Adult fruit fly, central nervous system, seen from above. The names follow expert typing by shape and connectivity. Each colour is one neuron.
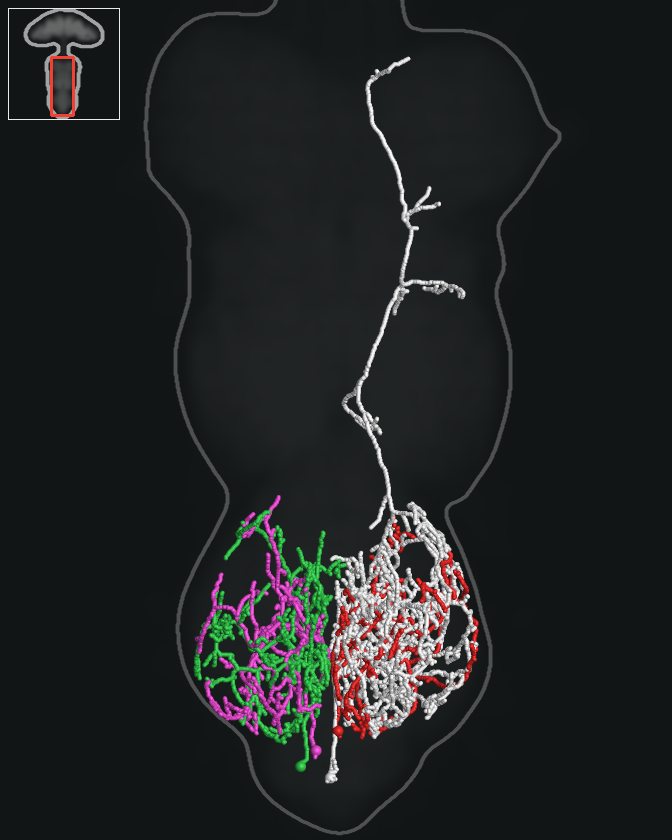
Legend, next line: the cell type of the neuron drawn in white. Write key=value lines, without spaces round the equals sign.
cell_type=IN04B004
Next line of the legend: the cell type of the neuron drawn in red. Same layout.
cell_type=IN04B068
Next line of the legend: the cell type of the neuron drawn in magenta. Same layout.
cell_type=IN04B088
